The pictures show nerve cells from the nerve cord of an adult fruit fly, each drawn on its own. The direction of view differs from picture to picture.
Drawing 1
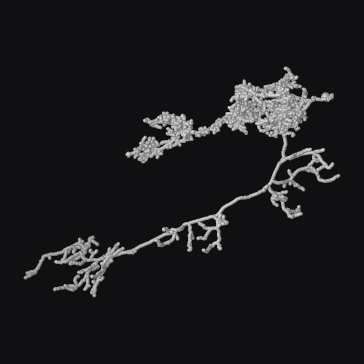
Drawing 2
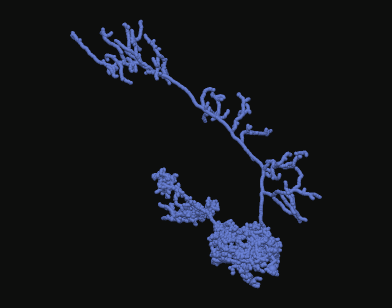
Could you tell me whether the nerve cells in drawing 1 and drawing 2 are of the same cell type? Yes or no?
yes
